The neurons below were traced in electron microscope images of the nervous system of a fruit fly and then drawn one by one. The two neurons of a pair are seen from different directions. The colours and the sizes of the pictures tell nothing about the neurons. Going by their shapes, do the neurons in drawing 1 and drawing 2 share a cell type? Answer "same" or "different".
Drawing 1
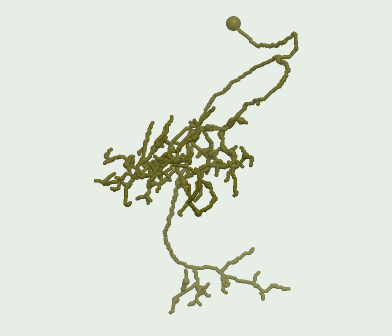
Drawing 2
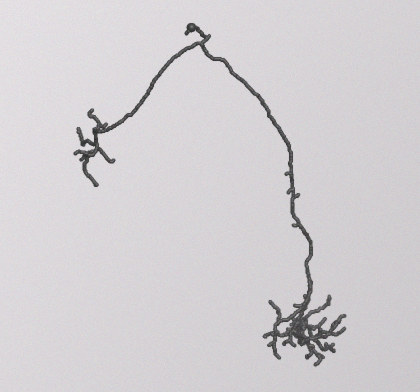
same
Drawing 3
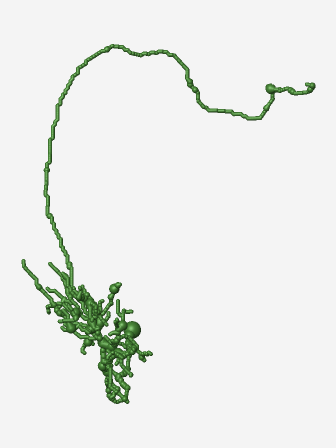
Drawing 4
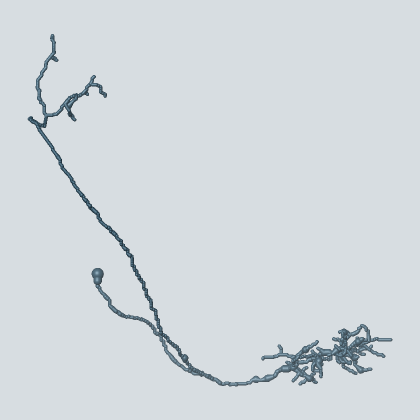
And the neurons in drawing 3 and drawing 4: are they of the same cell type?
same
